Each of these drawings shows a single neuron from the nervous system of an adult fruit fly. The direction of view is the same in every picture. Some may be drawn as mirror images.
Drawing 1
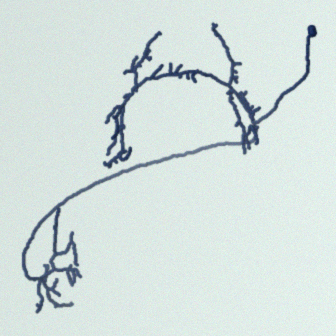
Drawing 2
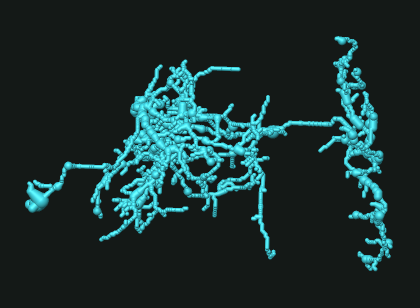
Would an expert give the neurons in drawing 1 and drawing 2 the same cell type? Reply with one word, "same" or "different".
different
